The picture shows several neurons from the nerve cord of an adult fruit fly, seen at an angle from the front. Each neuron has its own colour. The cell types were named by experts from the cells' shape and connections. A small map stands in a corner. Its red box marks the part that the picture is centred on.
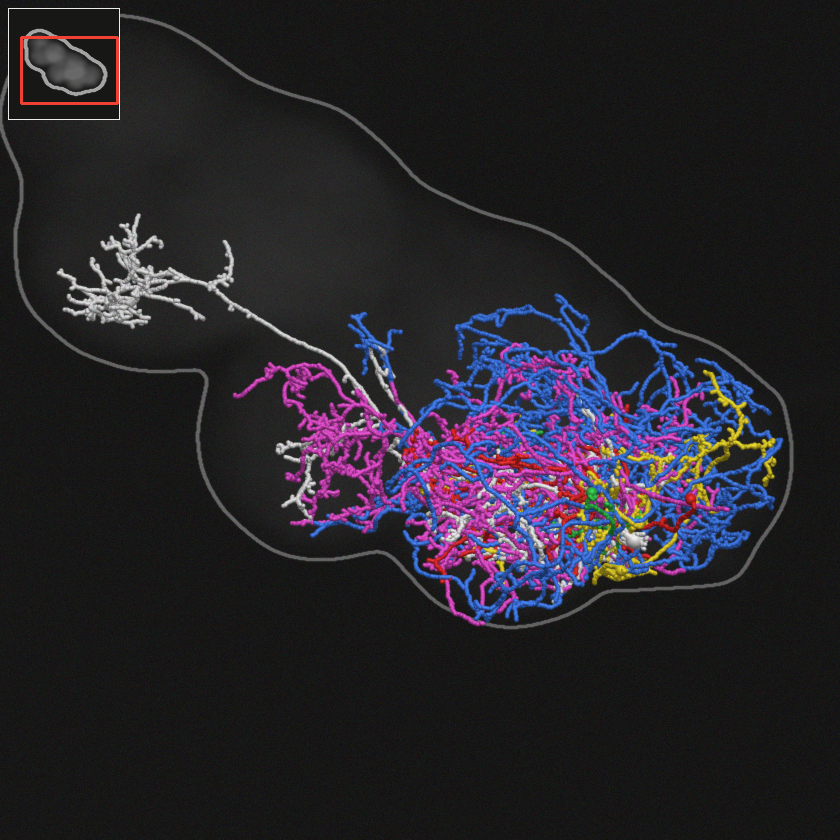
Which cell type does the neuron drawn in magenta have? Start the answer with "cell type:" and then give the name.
cell type: AN05B007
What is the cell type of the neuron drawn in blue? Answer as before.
cell type: IN27X002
